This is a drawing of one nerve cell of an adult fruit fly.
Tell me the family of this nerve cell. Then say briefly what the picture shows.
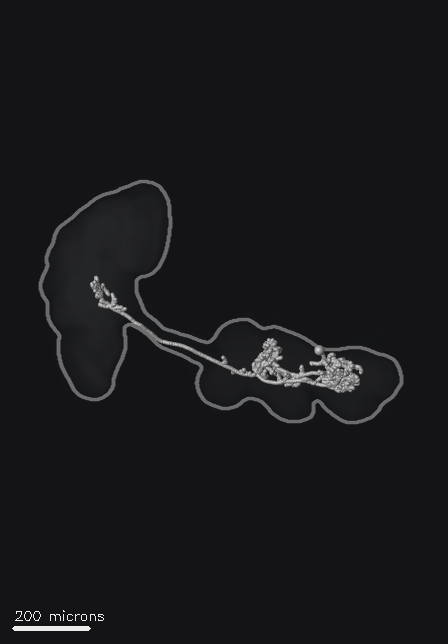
Its family is hemilineage 17A. It is an ascending neuron. It runs through the neck, between the brain and the nerve cord. The cell body can be seen on the right of the picture. By the scale bar it is about 750 microns wide in this view.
